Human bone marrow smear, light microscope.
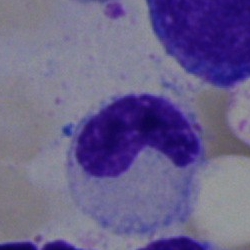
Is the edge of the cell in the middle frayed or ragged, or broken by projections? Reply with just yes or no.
No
